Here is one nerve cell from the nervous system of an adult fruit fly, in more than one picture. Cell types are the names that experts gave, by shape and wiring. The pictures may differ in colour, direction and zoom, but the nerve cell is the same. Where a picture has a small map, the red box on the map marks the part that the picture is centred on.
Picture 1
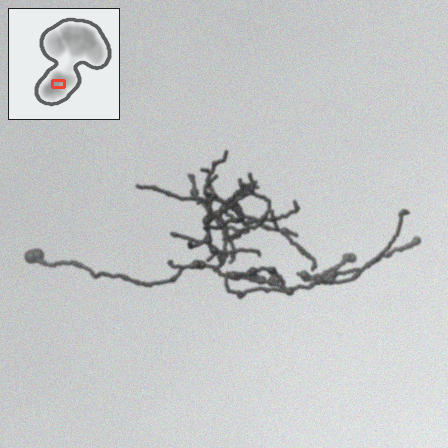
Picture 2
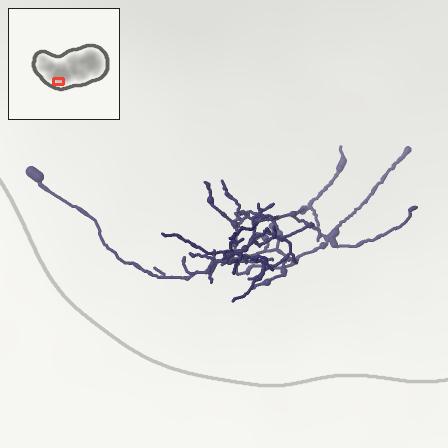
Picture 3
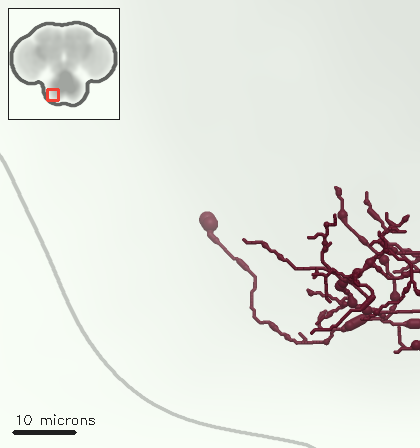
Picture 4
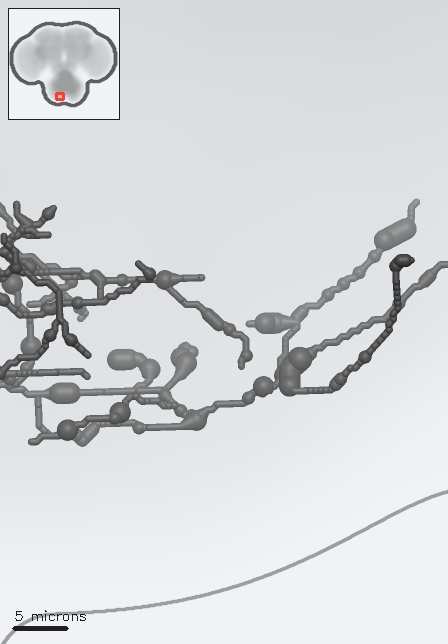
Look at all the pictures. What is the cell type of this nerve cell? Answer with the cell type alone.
IN01B073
